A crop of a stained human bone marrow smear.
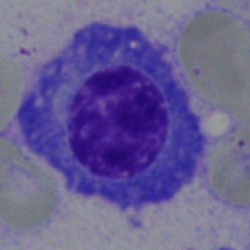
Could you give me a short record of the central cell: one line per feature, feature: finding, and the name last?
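Chromatin: dark purple, coarsely clumped, paler streaks between the clumps
Cytoplasm: abundant, deep blue
Perinuclear zone: paler band of cytoplasm directly around the nucleus
Nuclear position: near the middle of the cell, cytoplasm on all sides
Name: plasma cell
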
